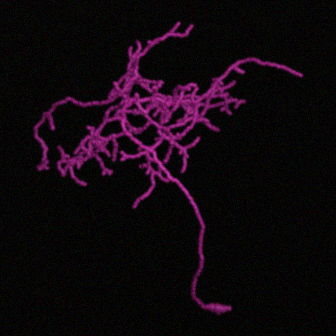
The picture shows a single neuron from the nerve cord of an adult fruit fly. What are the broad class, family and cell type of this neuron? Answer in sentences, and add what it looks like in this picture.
It is a nerve-cord intrinsic neuron. Its family is hemilineage 04B. Its cell type is IN04B097. Dozens of branch ends can be seen. In this view it is about as wide as it is tall.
